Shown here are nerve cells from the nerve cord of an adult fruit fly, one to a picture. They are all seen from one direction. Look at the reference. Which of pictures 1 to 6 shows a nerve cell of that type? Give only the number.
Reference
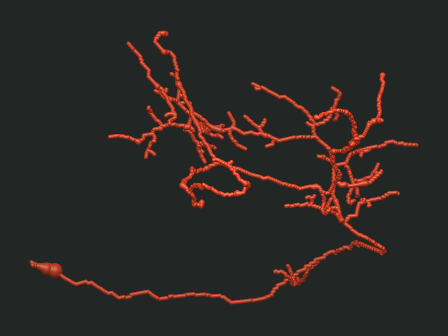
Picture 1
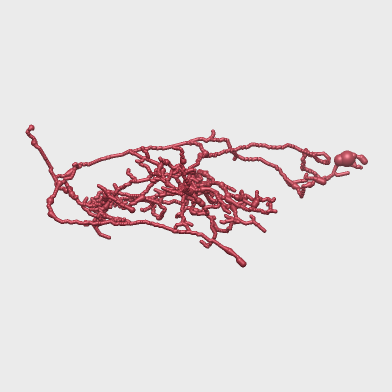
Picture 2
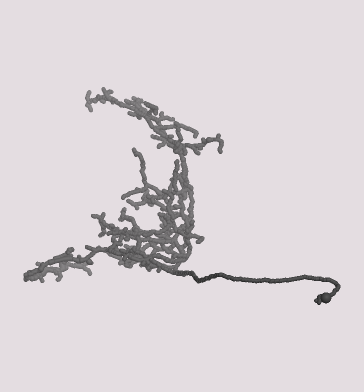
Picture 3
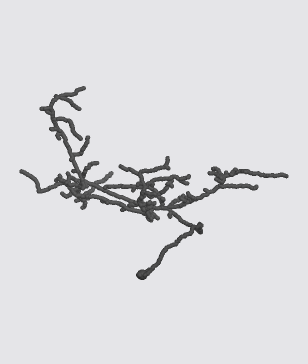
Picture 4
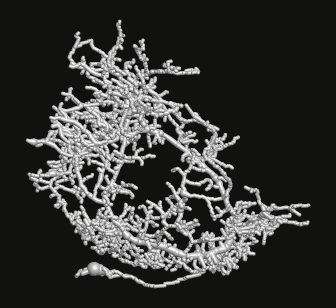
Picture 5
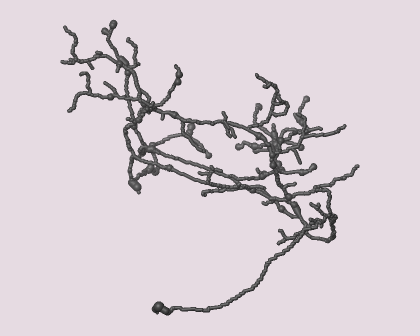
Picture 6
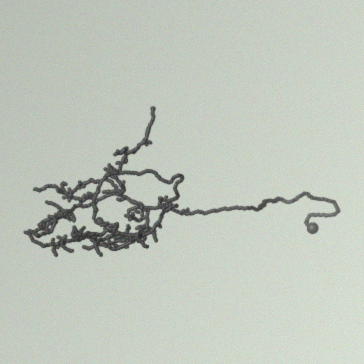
5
